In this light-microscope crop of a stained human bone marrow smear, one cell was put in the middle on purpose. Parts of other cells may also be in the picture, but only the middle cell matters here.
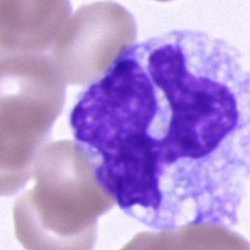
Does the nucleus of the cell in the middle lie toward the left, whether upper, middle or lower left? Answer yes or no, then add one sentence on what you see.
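Yes. The widest band of cytoplasm lies on the right side of the nucleus.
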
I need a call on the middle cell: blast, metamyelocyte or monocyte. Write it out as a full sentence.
The cell the crop is centered on is a monocyte.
